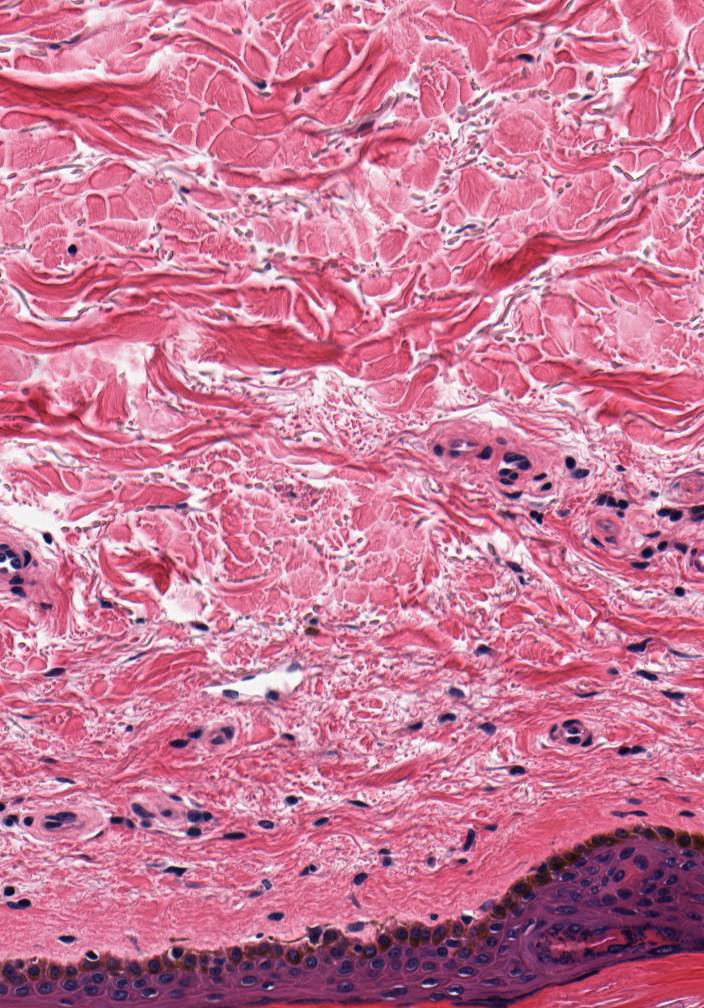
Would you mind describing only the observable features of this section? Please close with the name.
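Along the bottom edge runs a stratified squamous epithelium, thin and flat on the left and thickening into a raised bulge at the lower right, with brown pigment in its basal cells the whole way along. Fibrous connective tissue fills everything above it, and the upper half holds coarse, wavy collagen bundles cut both across and lengthwise. It's skin of the lower leg.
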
